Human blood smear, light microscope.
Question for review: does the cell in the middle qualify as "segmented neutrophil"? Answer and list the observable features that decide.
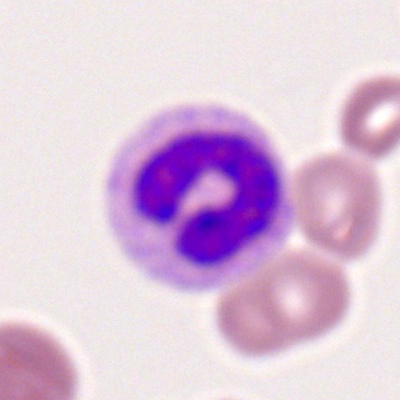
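Item one is the nucleus: a thick curved band that almost encircles a pale central patch, and this goes with band neutrophil.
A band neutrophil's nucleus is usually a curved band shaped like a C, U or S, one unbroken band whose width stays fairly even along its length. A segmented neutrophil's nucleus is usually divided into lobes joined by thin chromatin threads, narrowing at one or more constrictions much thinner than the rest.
A single thick band rather than lobes on thin threads therefore counts against segmented neutrophil. Item two, the chromatin, is dark purple and dense, and no nucleoli are visible. Item three, the outline, is round and smooth. Item four, the cytoplasm, holds no coarse dark granules and shows no vacuoles. Weighing these items, the nucleus decides it: this is a band neutrophil, not a segmented neutrophil.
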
